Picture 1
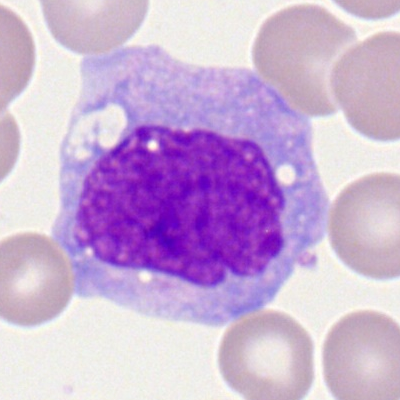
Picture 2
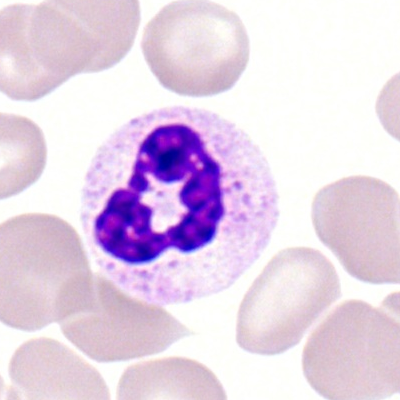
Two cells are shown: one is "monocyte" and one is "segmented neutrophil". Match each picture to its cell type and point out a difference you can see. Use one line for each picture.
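Picture 1 shows a monocyte: A cluster of clear vacuoles lies in the cytoplasm at the upper left of the nucleus.
Picture 2 shows a segmented neutrophil: No vacuoles are visible in the cytoplasm.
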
